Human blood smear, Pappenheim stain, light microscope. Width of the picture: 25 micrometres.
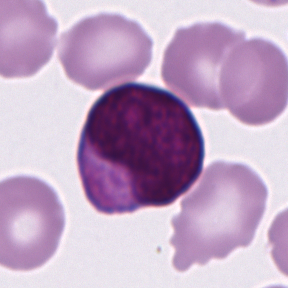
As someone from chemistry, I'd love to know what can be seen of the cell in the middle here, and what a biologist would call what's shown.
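The nucleus lies off-centre, displaced toward the upper right of the cell. No nucleoli can be made out within it. Scant cytoplasm forms a crescent at the lower left and contains no vacuoles. This cell is a myeloblast.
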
